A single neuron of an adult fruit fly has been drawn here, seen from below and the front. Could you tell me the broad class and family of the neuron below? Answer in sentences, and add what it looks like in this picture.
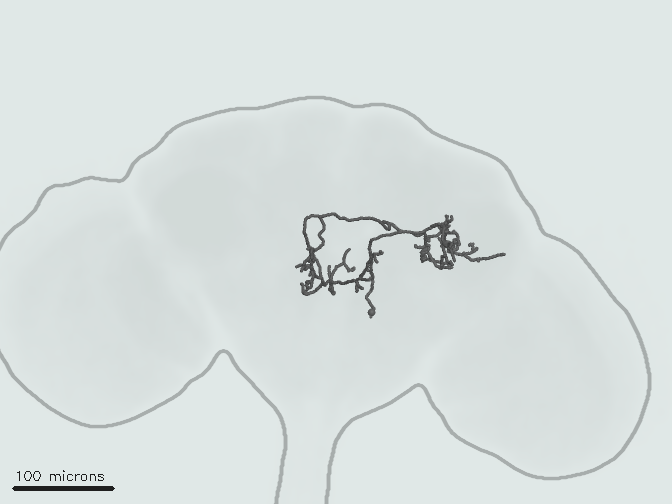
This is a central-brain intrinsic neuron. Its family is hemilineage DM5_central. It is in the brain and does not reach the nerve cord. Its cell body lies in the middle of the picture. By the scale bar it is about 200 microns wide in this view.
